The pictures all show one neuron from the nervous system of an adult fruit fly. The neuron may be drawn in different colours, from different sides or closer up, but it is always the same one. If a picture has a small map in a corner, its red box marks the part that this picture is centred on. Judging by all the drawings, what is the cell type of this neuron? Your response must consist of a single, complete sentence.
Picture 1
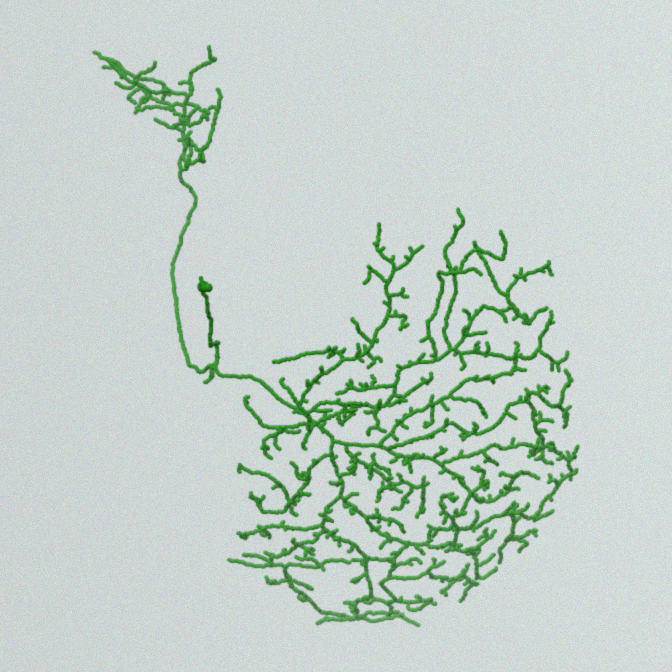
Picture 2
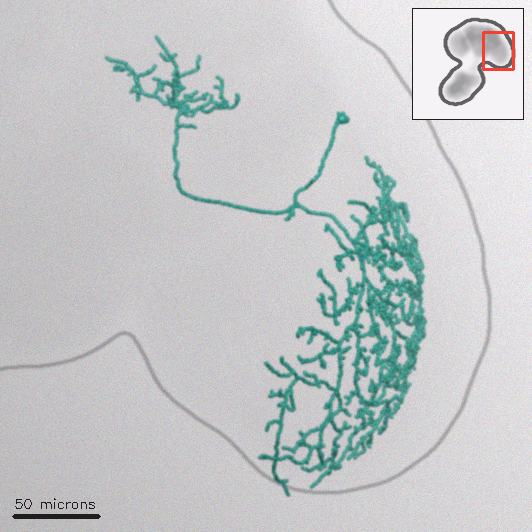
This particular neuron has the cell type MeVP33.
